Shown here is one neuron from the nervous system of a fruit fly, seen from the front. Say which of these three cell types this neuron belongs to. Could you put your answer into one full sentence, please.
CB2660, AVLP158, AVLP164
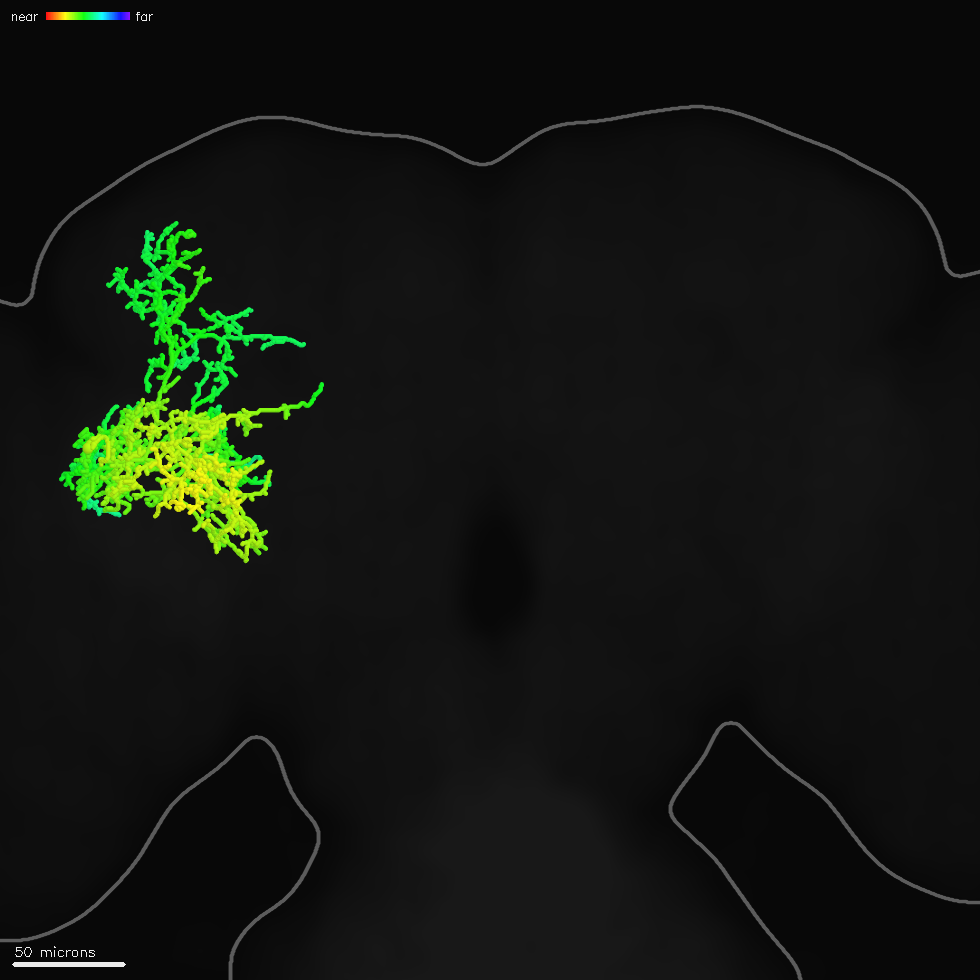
This neuron is a member of the AVLP164 cell type.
